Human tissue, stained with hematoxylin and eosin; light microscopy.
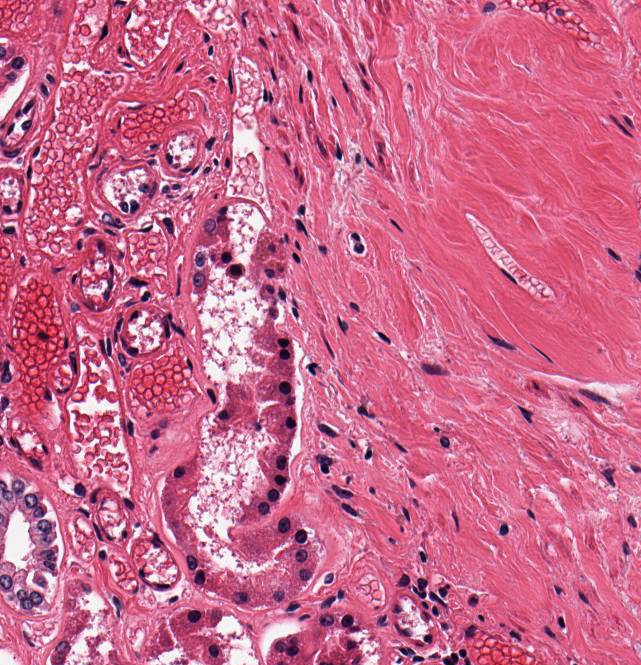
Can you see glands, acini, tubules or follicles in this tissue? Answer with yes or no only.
Yes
